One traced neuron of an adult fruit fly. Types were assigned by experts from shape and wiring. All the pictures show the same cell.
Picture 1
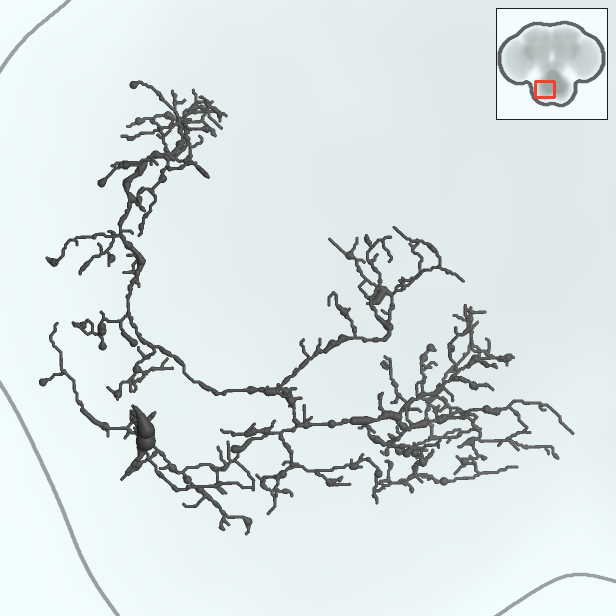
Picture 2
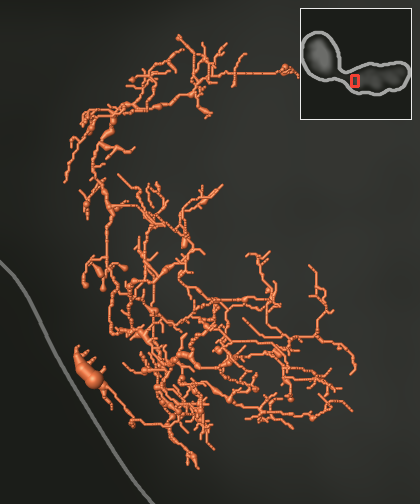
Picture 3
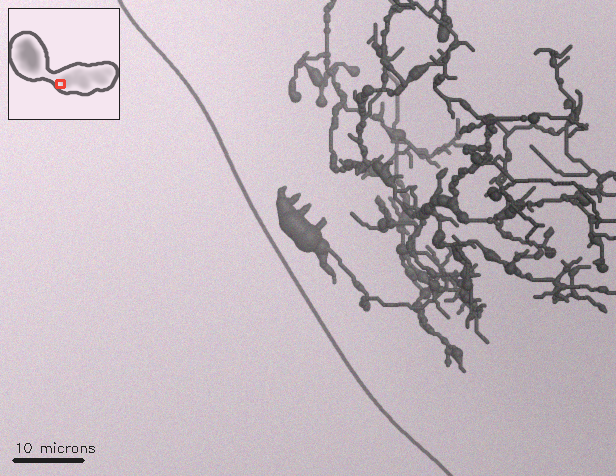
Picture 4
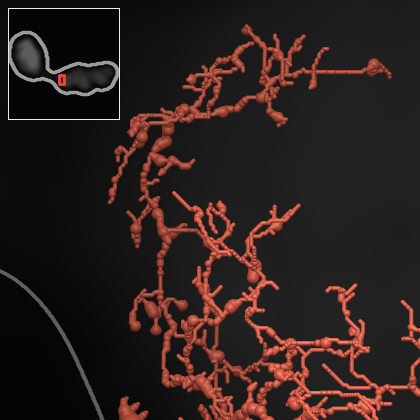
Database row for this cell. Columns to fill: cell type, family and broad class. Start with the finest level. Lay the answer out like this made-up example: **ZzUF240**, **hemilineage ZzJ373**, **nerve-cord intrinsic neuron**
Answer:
**IN13A058**, **hemilineage 13A**, **nerve-cord intrinsic neuron**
